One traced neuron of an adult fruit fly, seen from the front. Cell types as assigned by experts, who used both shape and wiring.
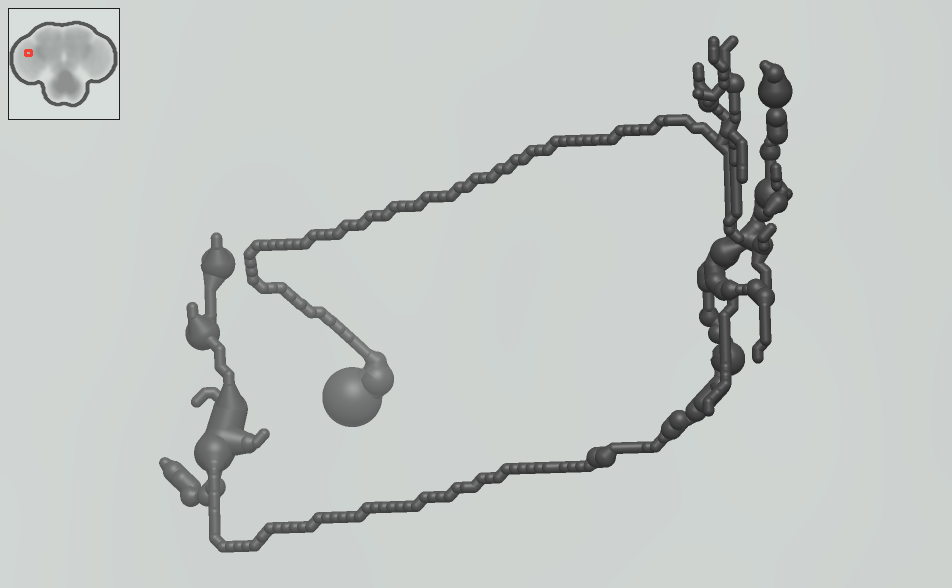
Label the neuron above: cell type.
T5a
